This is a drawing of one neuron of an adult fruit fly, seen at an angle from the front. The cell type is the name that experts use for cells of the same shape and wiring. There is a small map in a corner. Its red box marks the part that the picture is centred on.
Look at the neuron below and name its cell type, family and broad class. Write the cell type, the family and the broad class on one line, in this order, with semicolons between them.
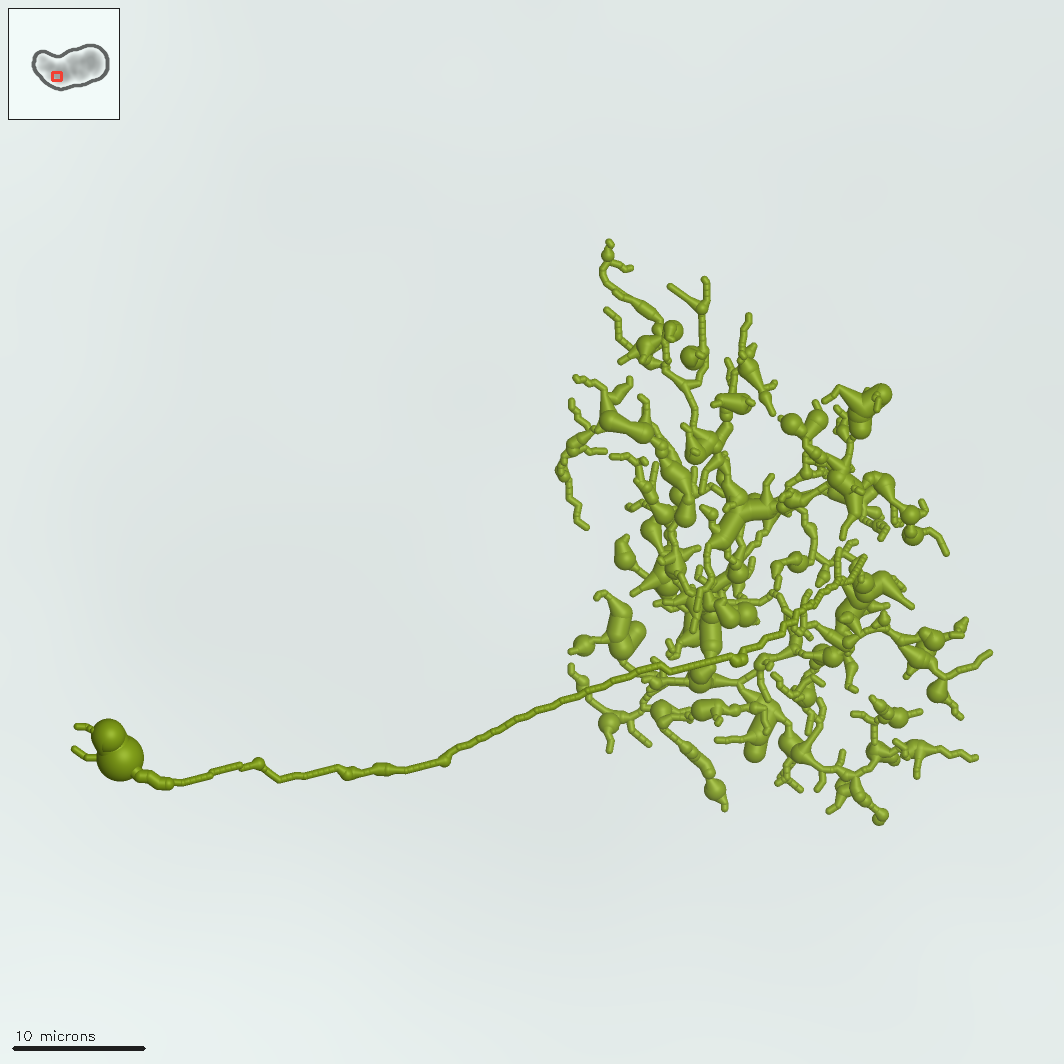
Dm12; Dm; optic-lobe intrinsic neuron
